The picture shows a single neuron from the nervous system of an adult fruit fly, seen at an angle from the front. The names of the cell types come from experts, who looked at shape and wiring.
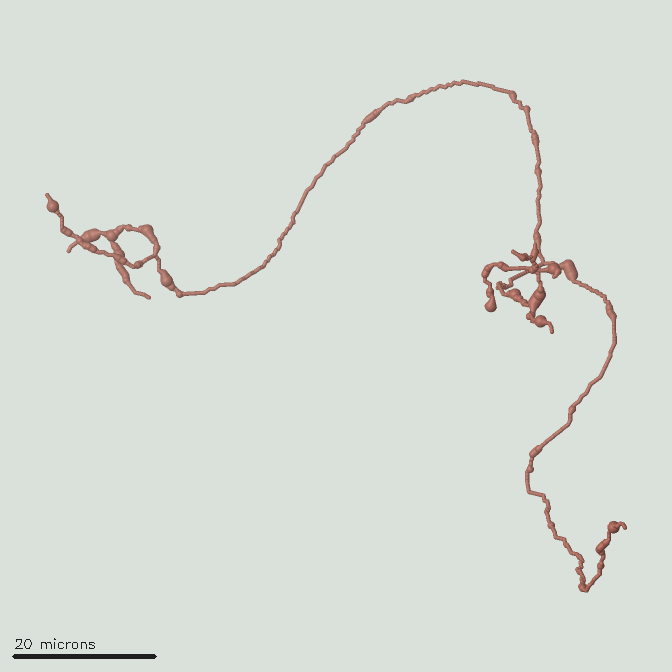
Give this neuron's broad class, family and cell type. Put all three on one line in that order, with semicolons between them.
sensory neuron entering the brain; class olfactory; ORN_VM5d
